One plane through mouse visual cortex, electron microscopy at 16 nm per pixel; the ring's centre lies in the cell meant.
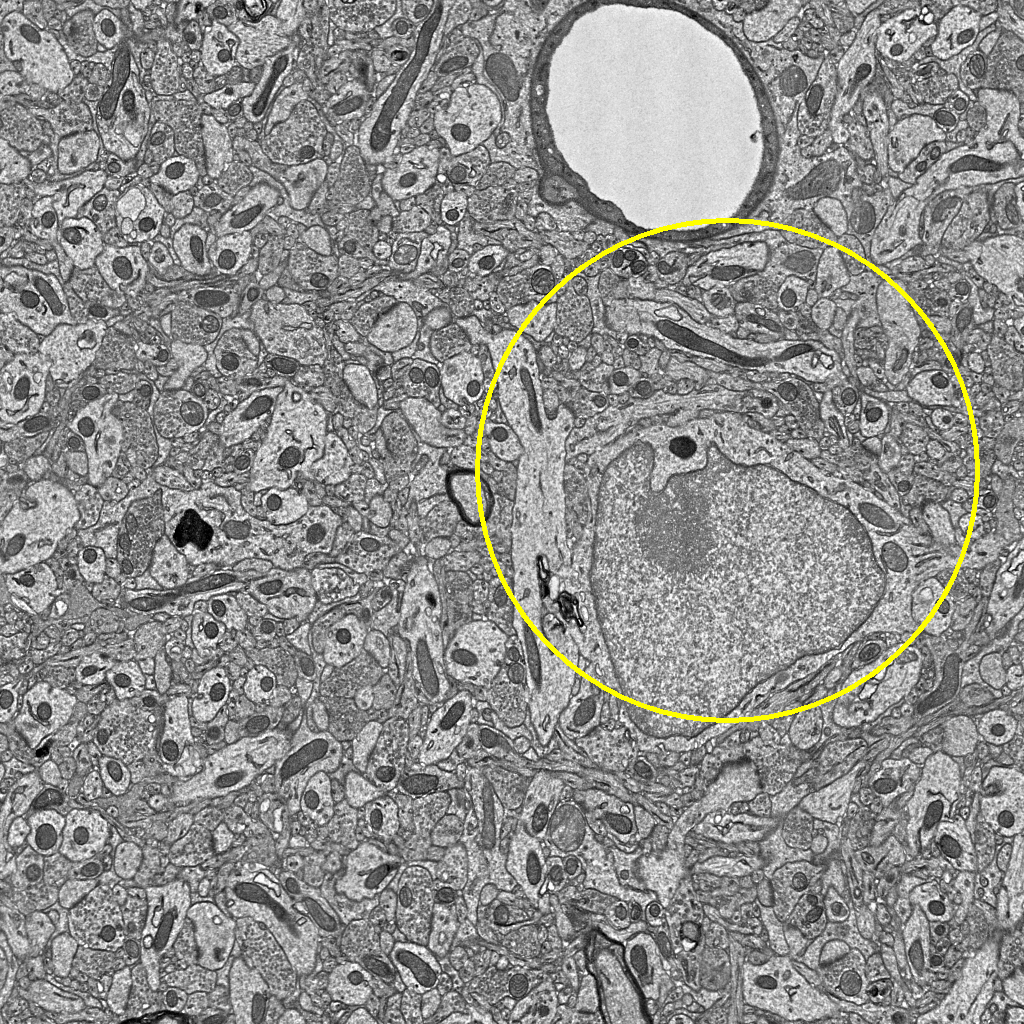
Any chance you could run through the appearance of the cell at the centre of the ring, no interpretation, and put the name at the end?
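Envelope smooth apart from a single notch at the top edge. Chromatin pale and finely granular, no thick dark band along the envelope. Upper left of nucleus: a diffuse, slightly darker chromatin patch. Just above the notch, in the cytoplasm: a small, round, very dark body. Oligodendrocyte precursor cell.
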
